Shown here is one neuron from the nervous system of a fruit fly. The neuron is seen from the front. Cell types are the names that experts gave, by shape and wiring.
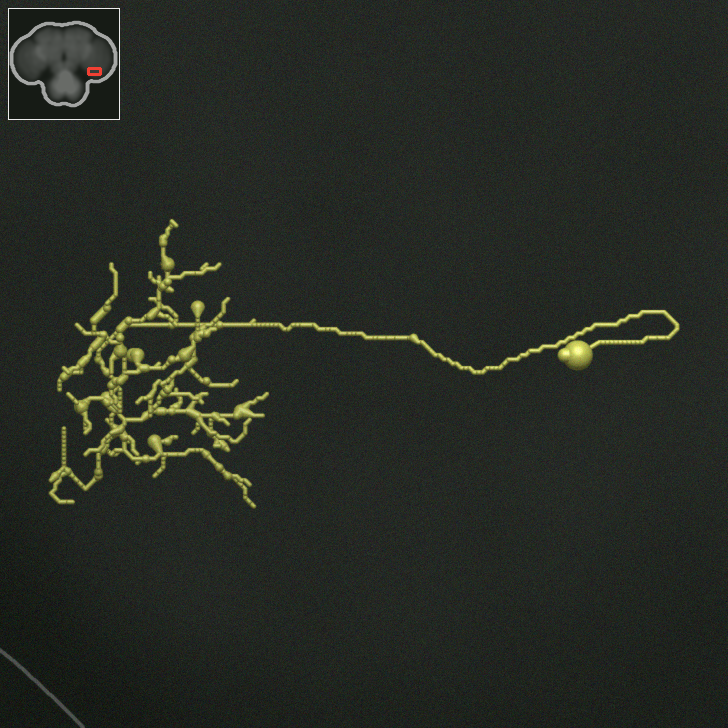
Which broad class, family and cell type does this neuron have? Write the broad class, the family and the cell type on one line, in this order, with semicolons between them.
optic-lobe intrinsic neuron; Cm; Cm6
